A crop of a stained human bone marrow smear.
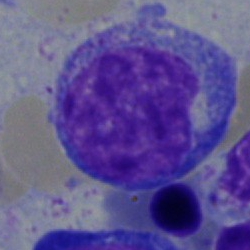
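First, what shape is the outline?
Round, with small blebs projecting from its top edge.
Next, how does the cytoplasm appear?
As a deep blue rim around the nucleus, with a pale zone lying against the nucleus on the right.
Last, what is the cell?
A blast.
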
